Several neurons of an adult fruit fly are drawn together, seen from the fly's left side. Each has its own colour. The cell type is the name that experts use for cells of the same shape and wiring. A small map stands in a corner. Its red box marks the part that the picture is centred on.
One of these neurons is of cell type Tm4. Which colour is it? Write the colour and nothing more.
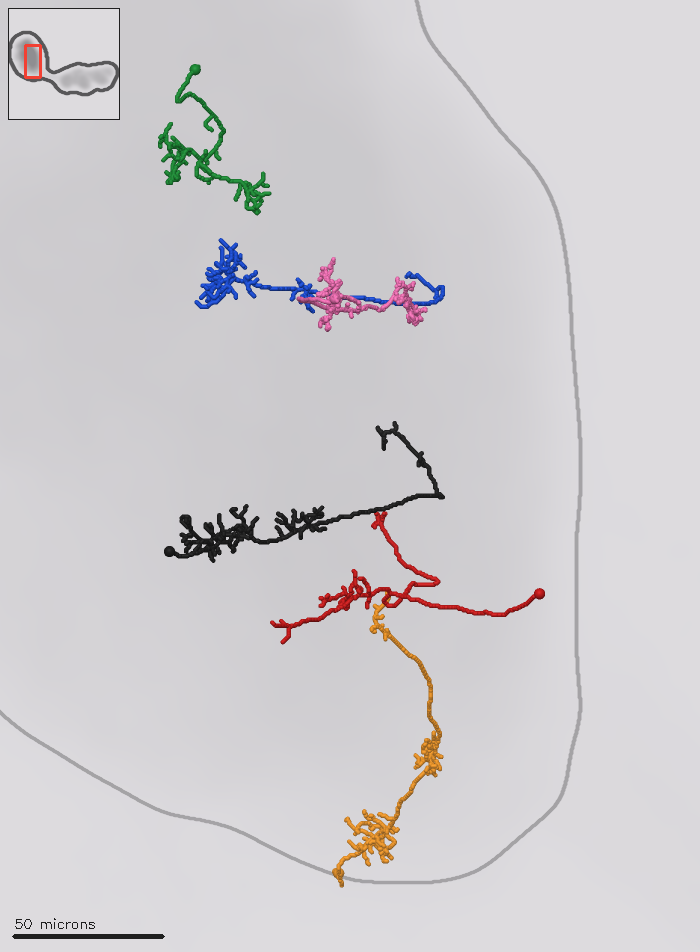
blue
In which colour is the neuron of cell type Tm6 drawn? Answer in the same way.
orange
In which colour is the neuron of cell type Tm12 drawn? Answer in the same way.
black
